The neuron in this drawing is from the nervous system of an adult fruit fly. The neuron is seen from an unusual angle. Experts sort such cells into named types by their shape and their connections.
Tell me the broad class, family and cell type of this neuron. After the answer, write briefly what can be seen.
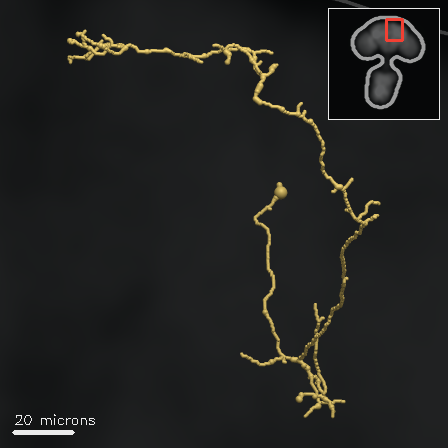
It is a central-brain intrinsic neuron. The name of its family is class Kenyon Cell. Its cell type is KCg-d. Its cell body lies in the middle of the picture. By the scale bar it is about 130 microns tall in this view.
